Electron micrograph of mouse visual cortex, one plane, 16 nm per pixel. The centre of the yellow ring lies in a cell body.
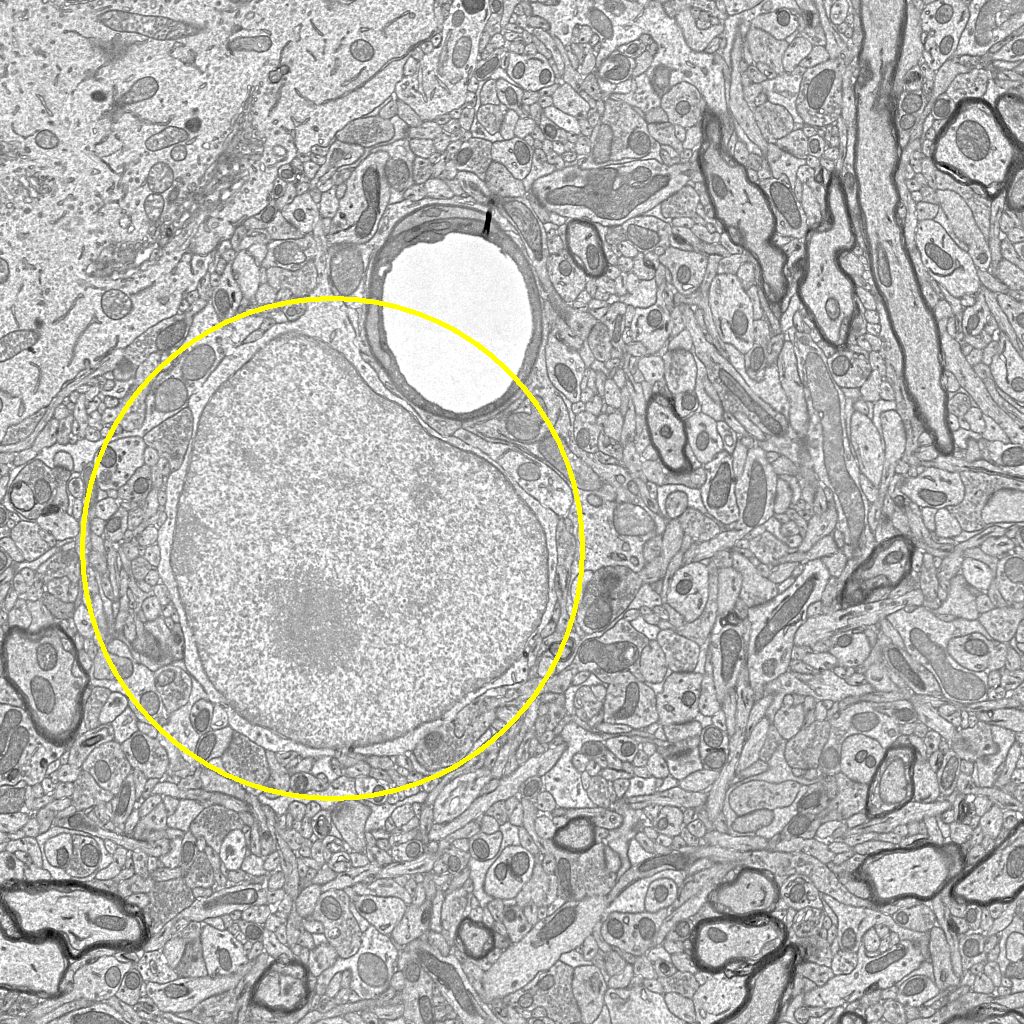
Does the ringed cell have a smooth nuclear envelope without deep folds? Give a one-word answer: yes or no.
Yes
